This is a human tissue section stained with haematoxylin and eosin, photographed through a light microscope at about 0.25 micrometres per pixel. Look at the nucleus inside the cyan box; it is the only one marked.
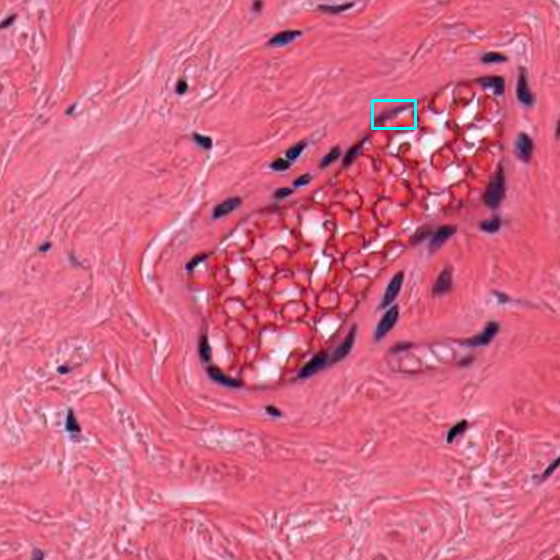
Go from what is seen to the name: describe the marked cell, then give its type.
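Its nucleus is thin and elongated, stretched out along the edge of the lumen rather than round. Hardly any cytoplasm can be told apart around the nucleus; the cell shows only as a thin sliver. It lies on the inner lining of the vessel, with wavy pink fibres just above it and the lumen, filled with crowded round red bodies, just below it. The marked cell is an endothelial cell.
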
